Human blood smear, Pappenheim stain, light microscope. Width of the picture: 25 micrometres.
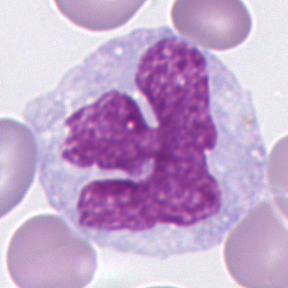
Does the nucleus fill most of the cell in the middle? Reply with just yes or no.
No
